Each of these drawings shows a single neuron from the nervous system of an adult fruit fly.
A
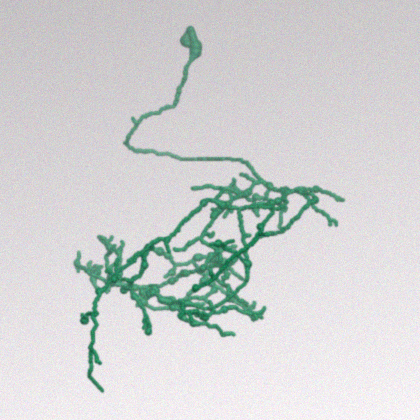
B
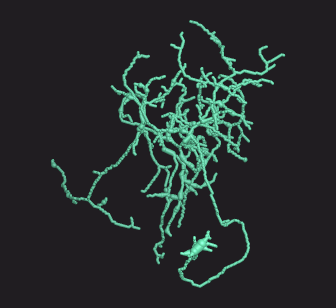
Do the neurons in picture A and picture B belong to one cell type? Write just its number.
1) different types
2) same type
2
